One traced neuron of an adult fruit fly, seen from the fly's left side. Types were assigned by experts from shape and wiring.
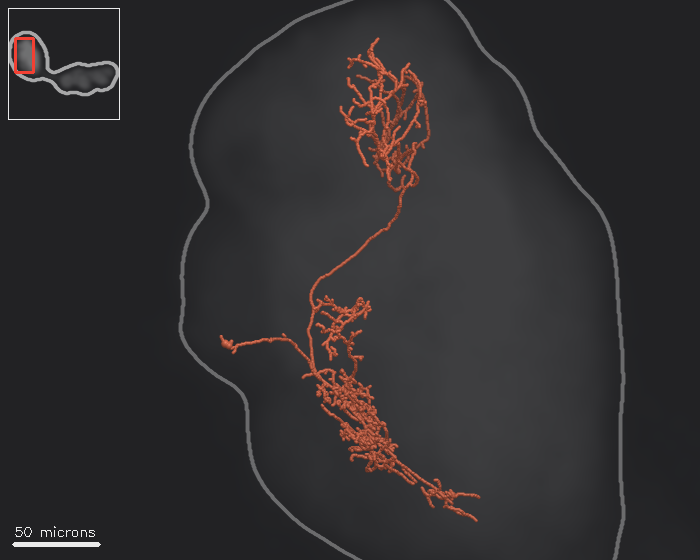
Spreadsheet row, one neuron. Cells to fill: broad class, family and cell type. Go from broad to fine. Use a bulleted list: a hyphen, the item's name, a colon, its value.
- broad class: central-brain intrinsic neuron
- family: hemilineage ALl1_ventral
- cell type: SLP239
